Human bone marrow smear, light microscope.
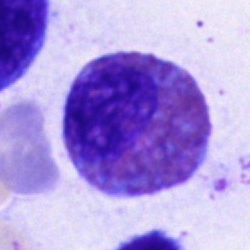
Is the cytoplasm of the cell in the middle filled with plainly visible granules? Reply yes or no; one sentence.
Yes, granules are visible in large numbers in its cytoplasm.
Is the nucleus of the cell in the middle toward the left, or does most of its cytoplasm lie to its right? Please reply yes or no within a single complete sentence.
Yes, this cell carries its nucleus toward the left side.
